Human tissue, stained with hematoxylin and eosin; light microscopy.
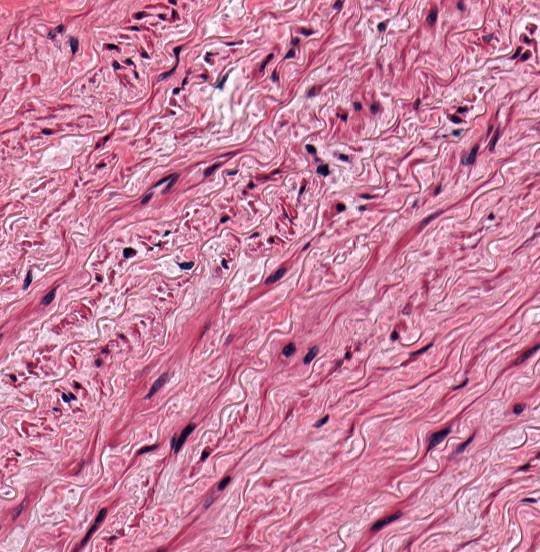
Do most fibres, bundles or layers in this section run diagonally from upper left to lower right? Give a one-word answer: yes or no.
No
